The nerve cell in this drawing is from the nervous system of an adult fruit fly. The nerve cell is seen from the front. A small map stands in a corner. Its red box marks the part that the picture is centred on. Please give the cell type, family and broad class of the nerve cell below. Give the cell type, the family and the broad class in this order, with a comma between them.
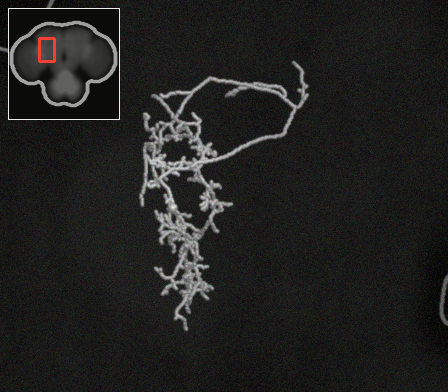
aSP10C_b, hemilineage VLPa1_medial, central-brain intrinsic neuron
